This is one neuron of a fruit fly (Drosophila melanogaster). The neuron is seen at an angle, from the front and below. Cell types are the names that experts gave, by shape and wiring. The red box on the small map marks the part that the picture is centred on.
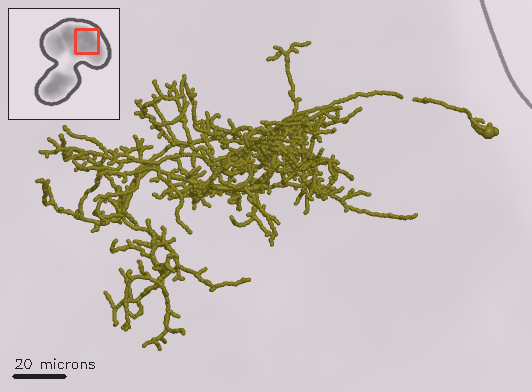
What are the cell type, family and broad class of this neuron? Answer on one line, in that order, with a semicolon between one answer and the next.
CL067; hemilineage SLPa&l1_anterior; central-brain intrinsic neuron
